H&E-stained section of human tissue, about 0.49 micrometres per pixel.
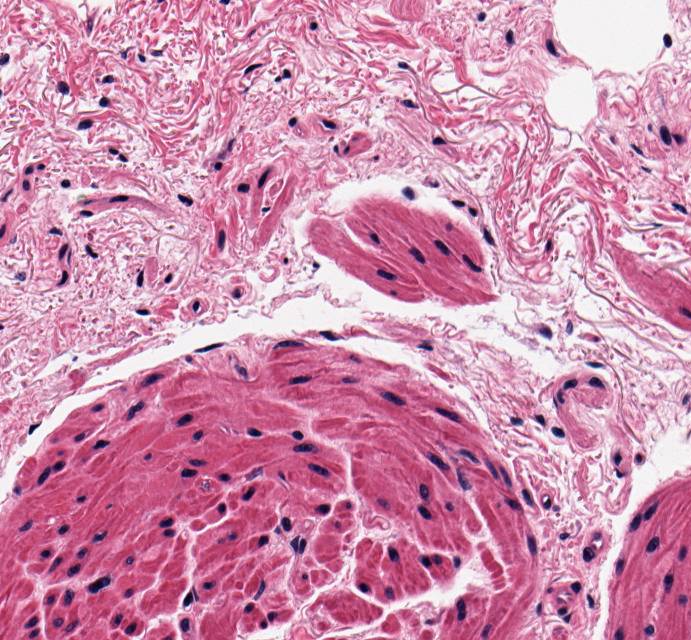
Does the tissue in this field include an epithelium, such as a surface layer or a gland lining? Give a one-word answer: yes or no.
No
